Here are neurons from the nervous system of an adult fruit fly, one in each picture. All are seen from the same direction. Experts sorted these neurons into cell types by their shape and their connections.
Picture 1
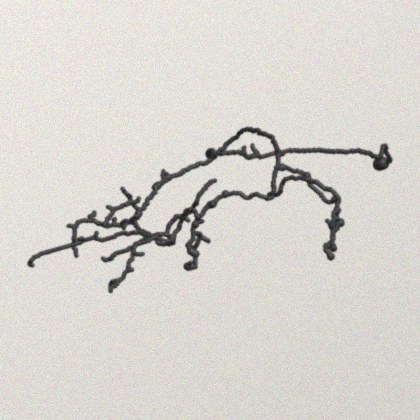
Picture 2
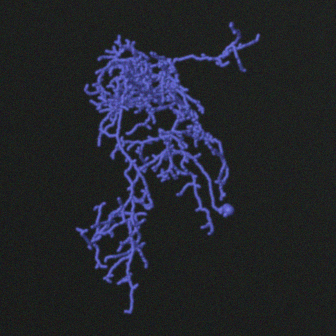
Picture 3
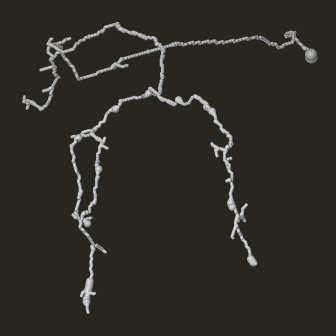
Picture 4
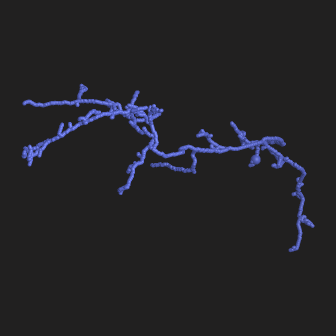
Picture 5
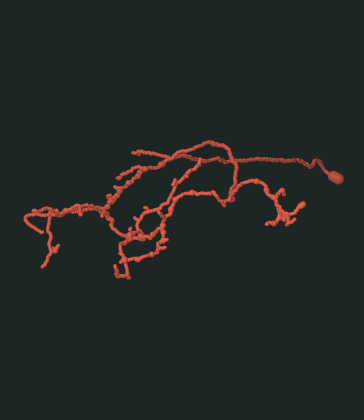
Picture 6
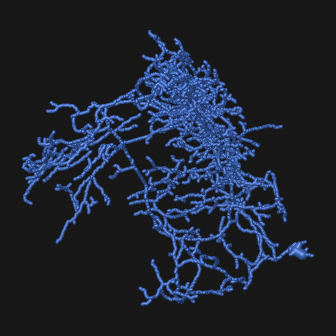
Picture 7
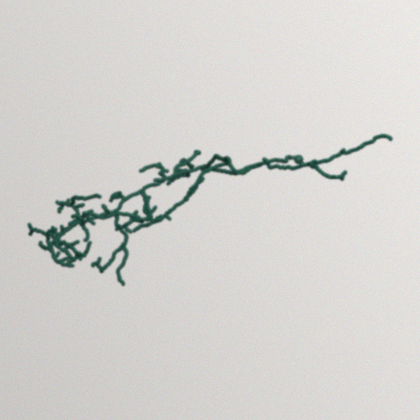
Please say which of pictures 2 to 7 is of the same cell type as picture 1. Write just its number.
5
